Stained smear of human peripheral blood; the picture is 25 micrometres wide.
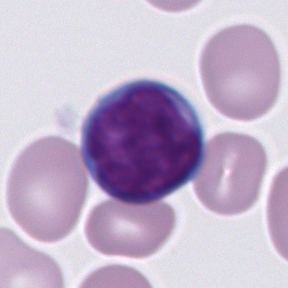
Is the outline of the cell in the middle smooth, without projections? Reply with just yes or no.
Yes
